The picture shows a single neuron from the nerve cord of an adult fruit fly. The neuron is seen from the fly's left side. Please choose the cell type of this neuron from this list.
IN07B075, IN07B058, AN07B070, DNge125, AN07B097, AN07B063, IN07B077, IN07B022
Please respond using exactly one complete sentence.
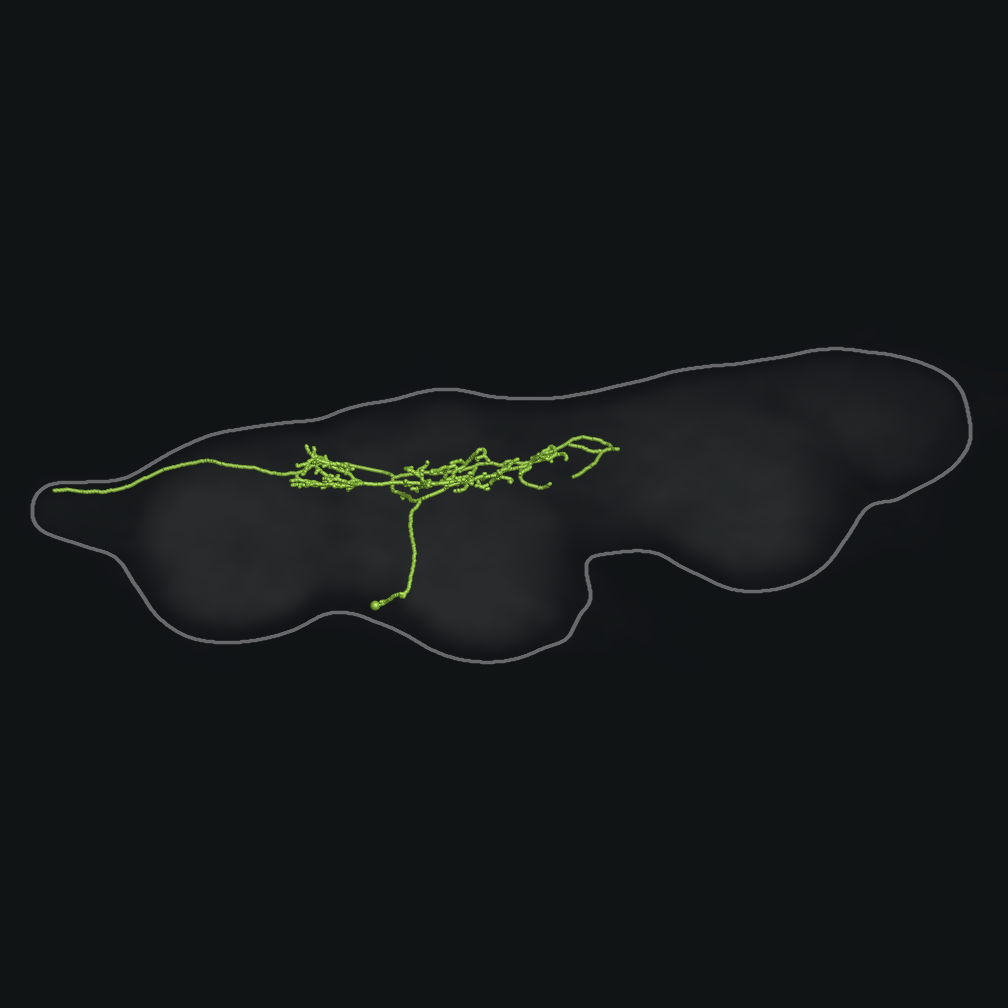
Within the cell type AN07B063 sits this neuron.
